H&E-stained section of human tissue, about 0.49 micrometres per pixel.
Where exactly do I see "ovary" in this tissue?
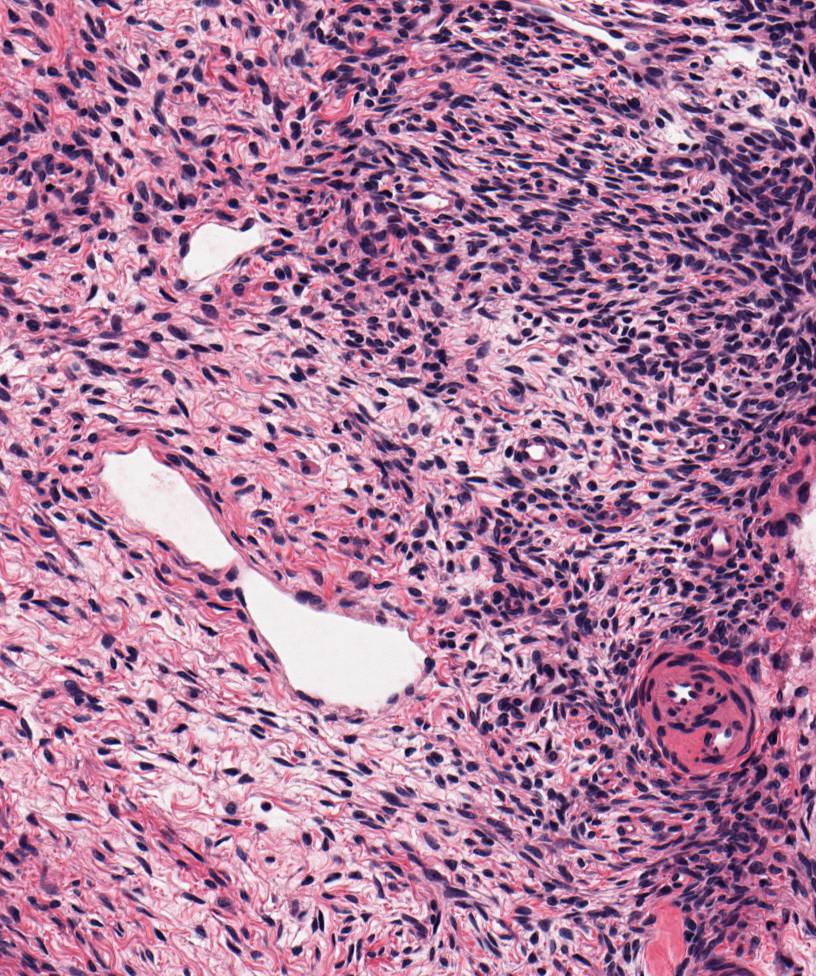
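Cellularity in this section of ovary is uneven: dense toward the upper right and right side, looser and less cellular toward the lower left.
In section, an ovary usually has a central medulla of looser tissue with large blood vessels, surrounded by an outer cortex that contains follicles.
Those looser lower-left areas agree with that looser tissue, though the vessel at the lower right is a small one, with a thick, concentric, pink-staining wall and a narrow lumen. The cells are spindle-shaped to oval, with dark-staining nuclei and scant, poorly defined pale cytoplasm. Where the field is cellular, they run in short, irregular, intersecting streams rather than in an orderly pattern.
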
